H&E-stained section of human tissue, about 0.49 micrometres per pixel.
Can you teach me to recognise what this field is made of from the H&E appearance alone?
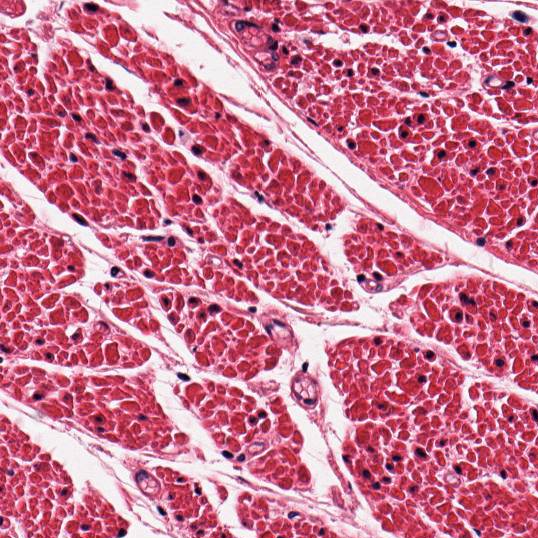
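I'd call this smooth muscle. Bundles of muscle cells fill the field, split by pale septa running diagonally from upper left to lower right. Inside the bundles the cells are cut across, giving small rounded or polygonal profiles.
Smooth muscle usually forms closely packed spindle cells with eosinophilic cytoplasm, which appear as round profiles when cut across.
The cytoplasm here stains deep red with eosin. Small vessels sit in the pale septa, one near the centre of the lower half.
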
